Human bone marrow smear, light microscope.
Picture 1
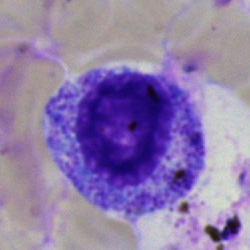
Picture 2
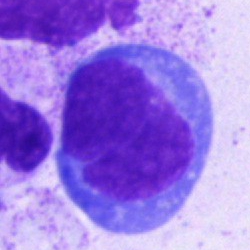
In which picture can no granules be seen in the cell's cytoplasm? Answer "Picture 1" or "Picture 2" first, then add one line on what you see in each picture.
Picture 2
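In picture 1: The cytoplasm looks mottled with many small purple granules.
In picture 2: No distinct granules are seen in the cytoplasm.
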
